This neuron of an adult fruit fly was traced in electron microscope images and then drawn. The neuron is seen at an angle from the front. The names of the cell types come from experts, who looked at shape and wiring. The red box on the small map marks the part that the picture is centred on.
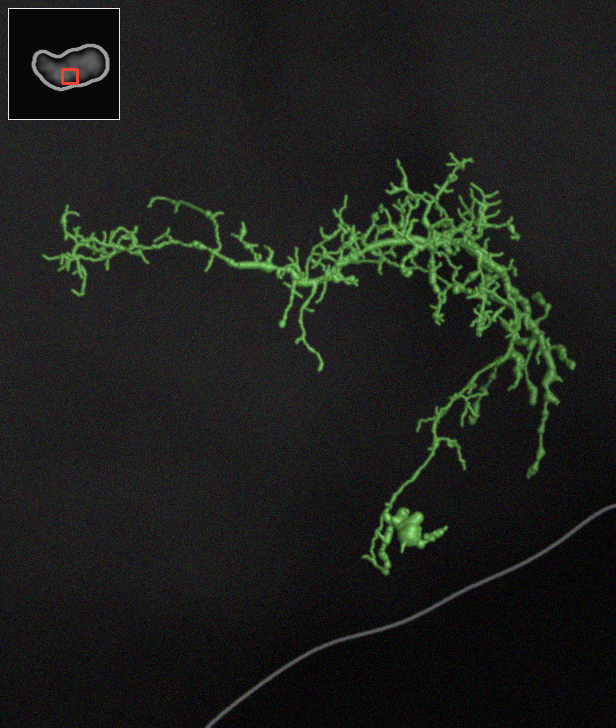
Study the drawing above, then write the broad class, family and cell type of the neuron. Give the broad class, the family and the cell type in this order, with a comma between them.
nerve-cord intrinsic neuron, hemilineage 13A, IN13A051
